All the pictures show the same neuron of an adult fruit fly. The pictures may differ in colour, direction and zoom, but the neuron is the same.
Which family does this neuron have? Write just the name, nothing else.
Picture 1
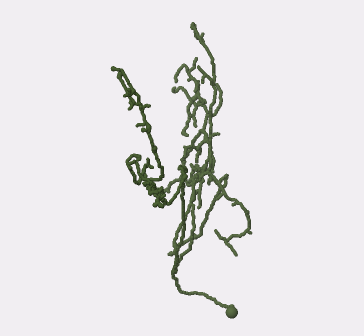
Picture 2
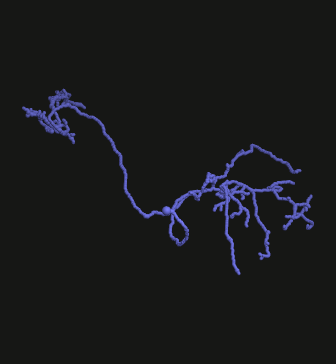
hemilineage LB19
